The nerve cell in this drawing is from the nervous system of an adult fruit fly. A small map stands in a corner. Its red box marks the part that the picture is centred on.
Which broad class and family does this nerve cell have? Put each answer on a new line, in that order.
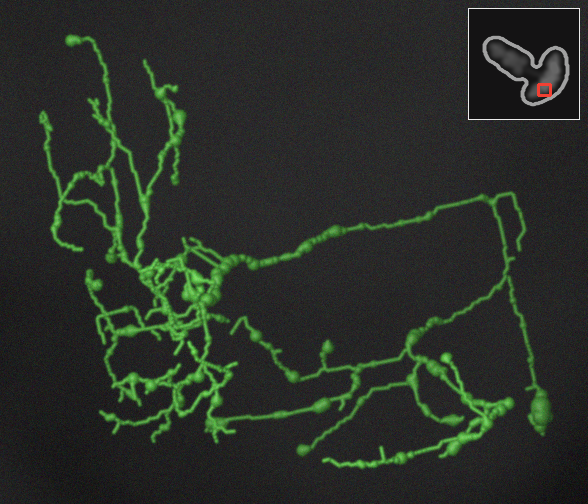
central-brain intrinsic neuron
hemilineage VLPl&d1_dorsal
